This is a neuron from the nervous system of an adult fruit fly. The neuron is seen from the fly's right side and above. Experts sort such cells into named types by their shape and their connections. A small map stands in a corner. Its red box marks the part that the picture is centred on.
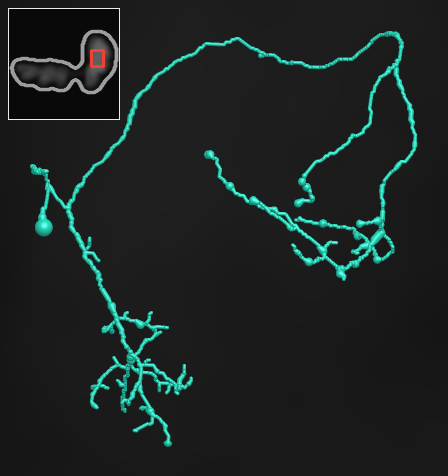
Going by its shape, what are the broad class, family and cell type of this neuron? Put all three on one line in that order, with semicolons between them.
central-brain intrinsic neuron; hemilineage DL1_dorsal; LHPV5b3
